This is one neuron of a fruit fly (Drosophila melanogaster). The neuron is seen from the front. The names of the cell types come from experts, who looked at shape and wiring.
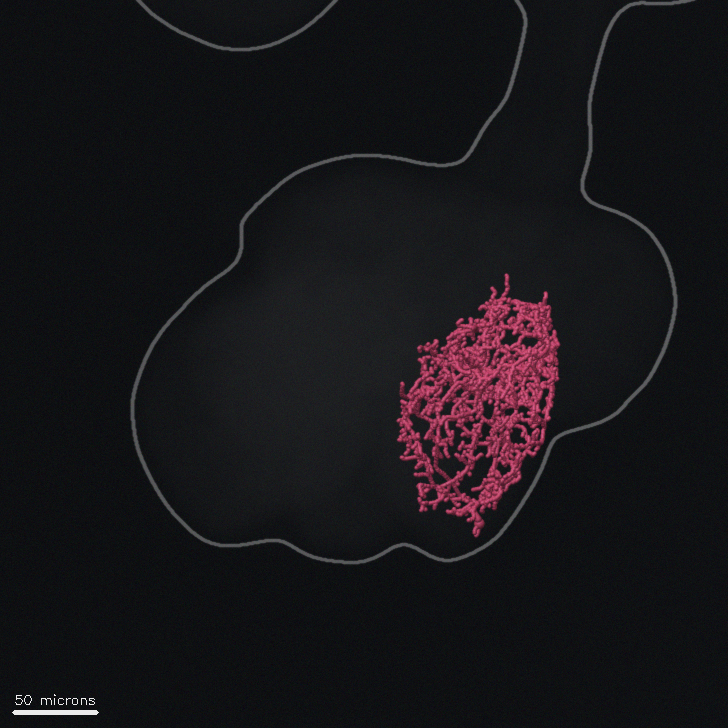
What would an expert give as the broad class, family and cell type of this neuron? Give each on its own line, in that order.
nerve-cord intrinsic neuron
hemilineage 20A.22A
IN20A.22A001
